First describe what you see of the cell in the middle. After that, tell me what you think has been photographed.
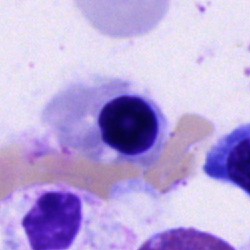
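The nucleus is positioned off-centre, toward the right side of the cell. Its chromatin is dense and stains deep purple. The cytoplasm is abundant and pale greyish blue. The cell is an erythroblast.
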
